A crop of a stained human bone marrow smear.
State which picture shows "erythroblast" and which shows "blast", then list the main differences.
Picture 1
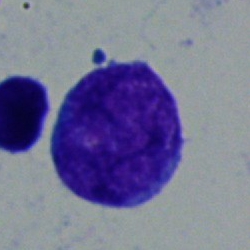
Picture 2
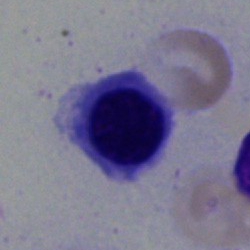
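The blast is in picture 1, the erythroblast in picture 2. On chromatin, the blast's looks fine and evenly spread rather than coarsely clumped, whereas the erythroblast's is dense and stains very dark purple.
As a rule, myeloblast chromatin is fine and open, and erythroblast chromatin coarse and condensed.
On the nucleus, the blast's fills almost the whole cell, and no nucleolus can be seen in the erythroblast's.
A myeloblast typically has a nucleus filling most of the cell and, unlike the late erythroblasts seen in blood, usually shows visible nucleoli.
On cytoplasm, the blast shows only a thin deep blue rim, mainly along the lower edge, while the erythroblast's blue rim is widest on the left side of the nucleus. On granules, neither cell shows any. On outline, the blast is round and mostly smooth, the erythroblast ragged and frayed along its left edge.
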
